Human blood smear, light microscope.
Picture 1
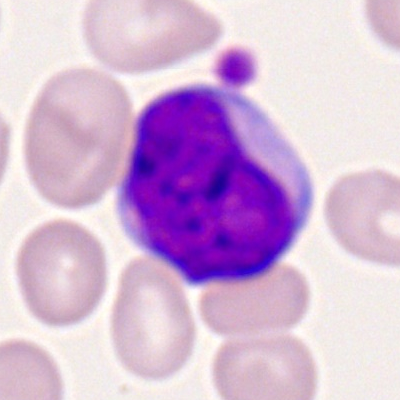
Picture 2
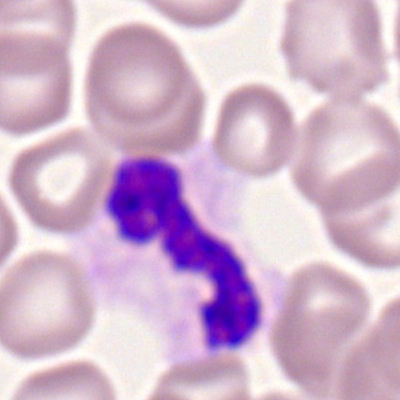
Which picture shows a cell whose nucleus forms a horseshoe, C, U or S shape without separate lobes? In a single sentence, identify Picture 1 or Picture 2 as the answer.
The cell in Picture 2 has a nucleus bent into a band with no separate lobes.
